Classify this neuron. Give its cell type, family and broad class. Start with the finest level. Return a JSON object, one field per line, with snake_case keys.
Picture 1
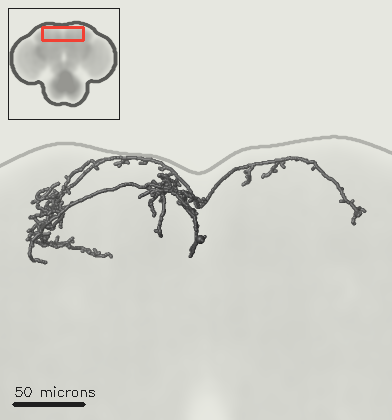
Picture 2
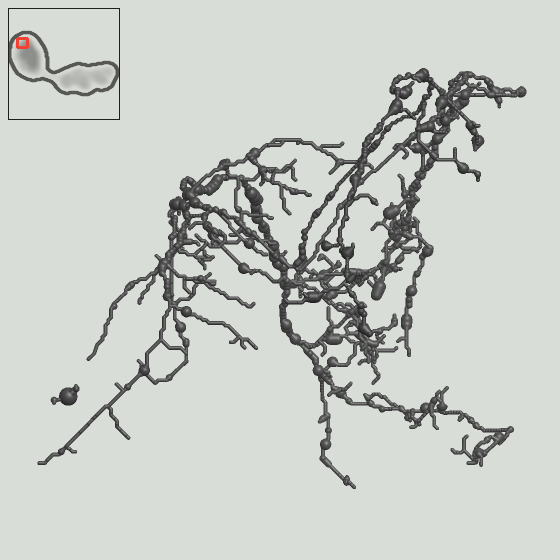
{
 "cell_type": "SMP703m",
 "family": "hemilineage SMPad1",
 "broad_class": "central-brain intrinsic neuron"
}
